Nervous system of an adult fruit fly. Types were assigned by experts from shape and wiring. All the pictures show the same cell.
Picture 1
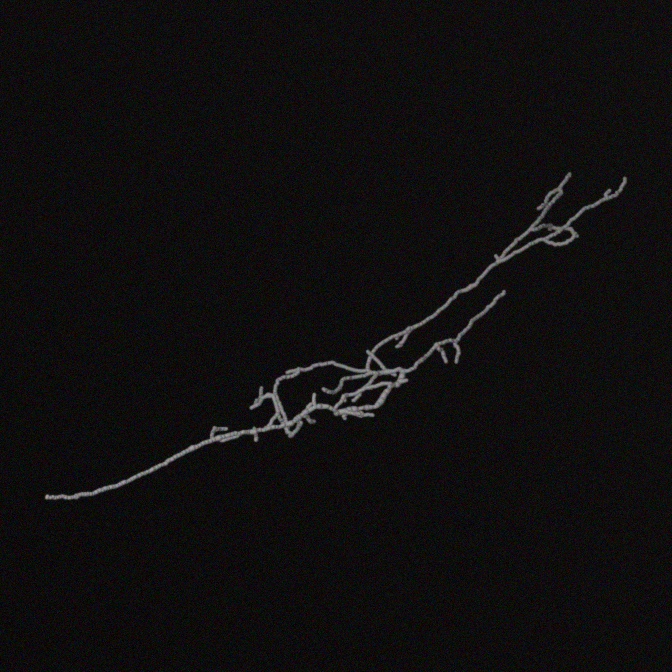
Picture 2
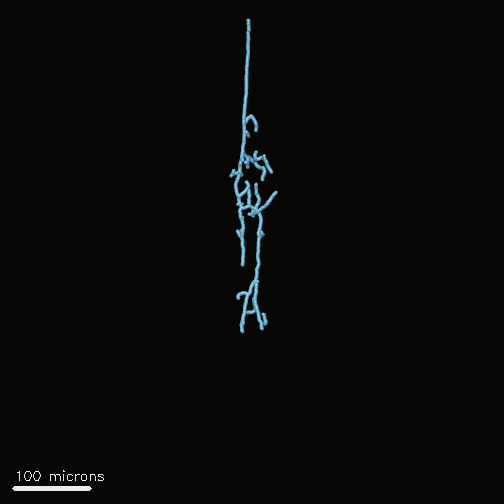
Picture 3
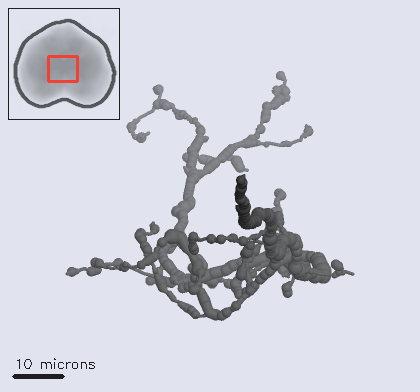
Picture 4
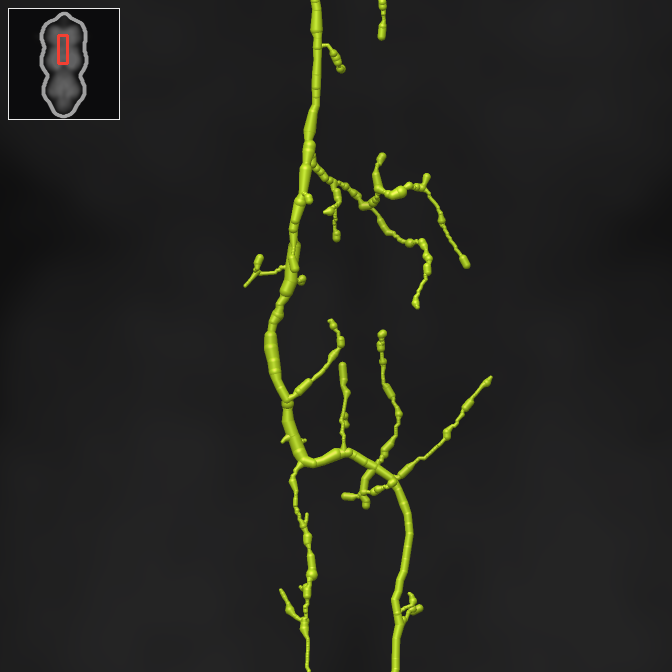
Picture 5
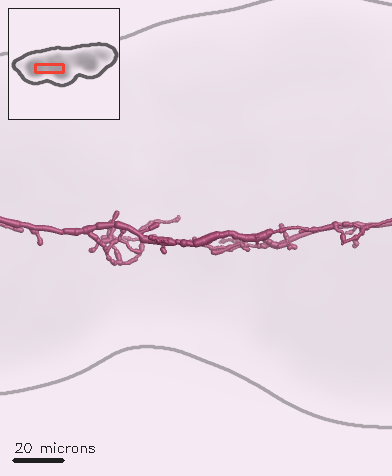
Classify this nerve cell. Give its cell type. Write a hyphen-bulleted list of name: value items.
- cell type: DNg29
